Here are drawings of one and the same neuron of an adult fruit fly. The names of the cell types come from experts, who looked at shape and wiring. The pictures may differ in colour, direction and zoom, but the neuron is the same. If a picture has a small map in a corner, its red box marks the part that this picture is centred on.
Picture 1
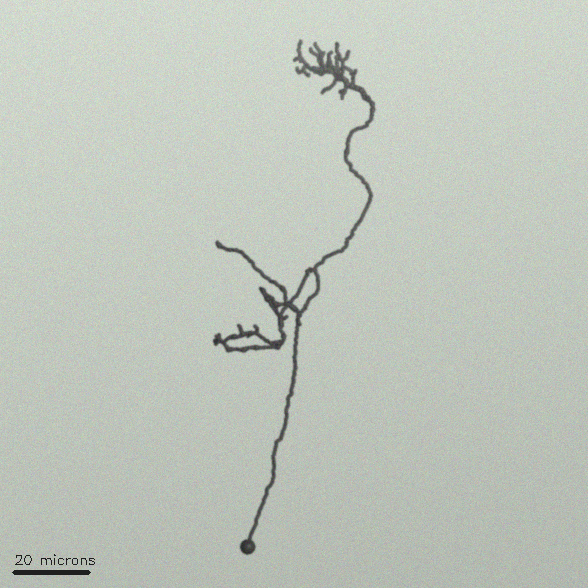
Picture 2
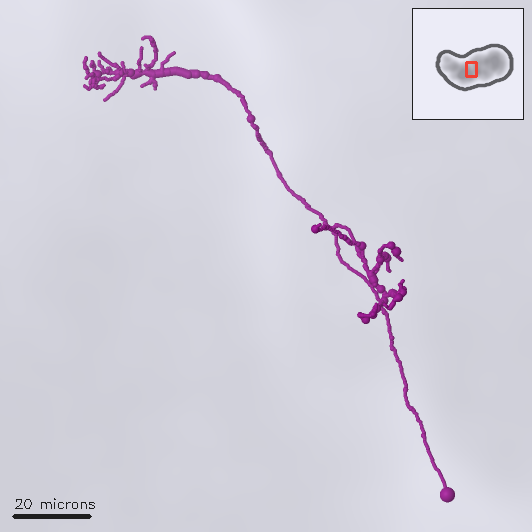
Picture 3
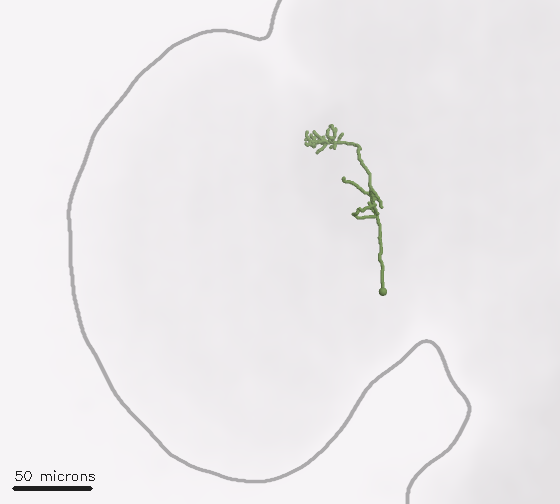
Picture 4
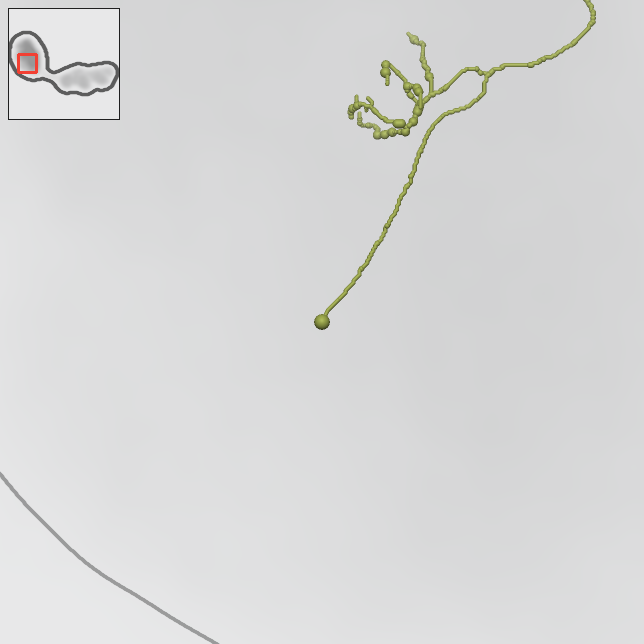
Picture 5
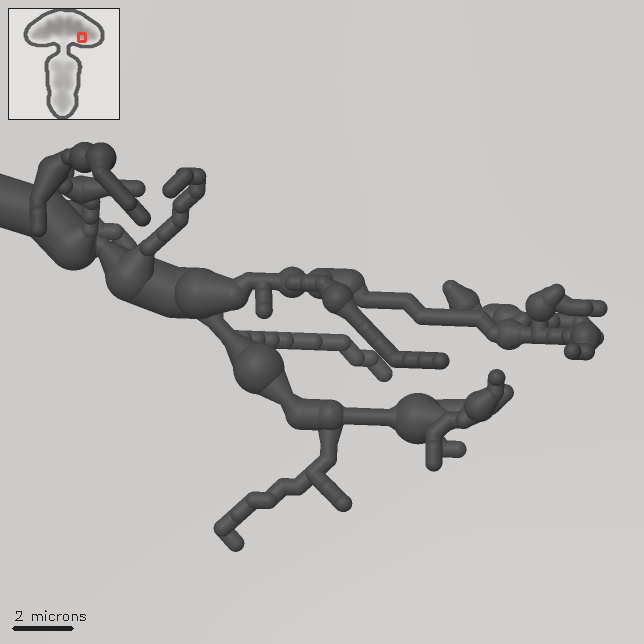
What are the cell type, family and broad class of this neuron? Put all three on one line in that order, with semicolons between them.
LC12; LC; visual projection neuron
